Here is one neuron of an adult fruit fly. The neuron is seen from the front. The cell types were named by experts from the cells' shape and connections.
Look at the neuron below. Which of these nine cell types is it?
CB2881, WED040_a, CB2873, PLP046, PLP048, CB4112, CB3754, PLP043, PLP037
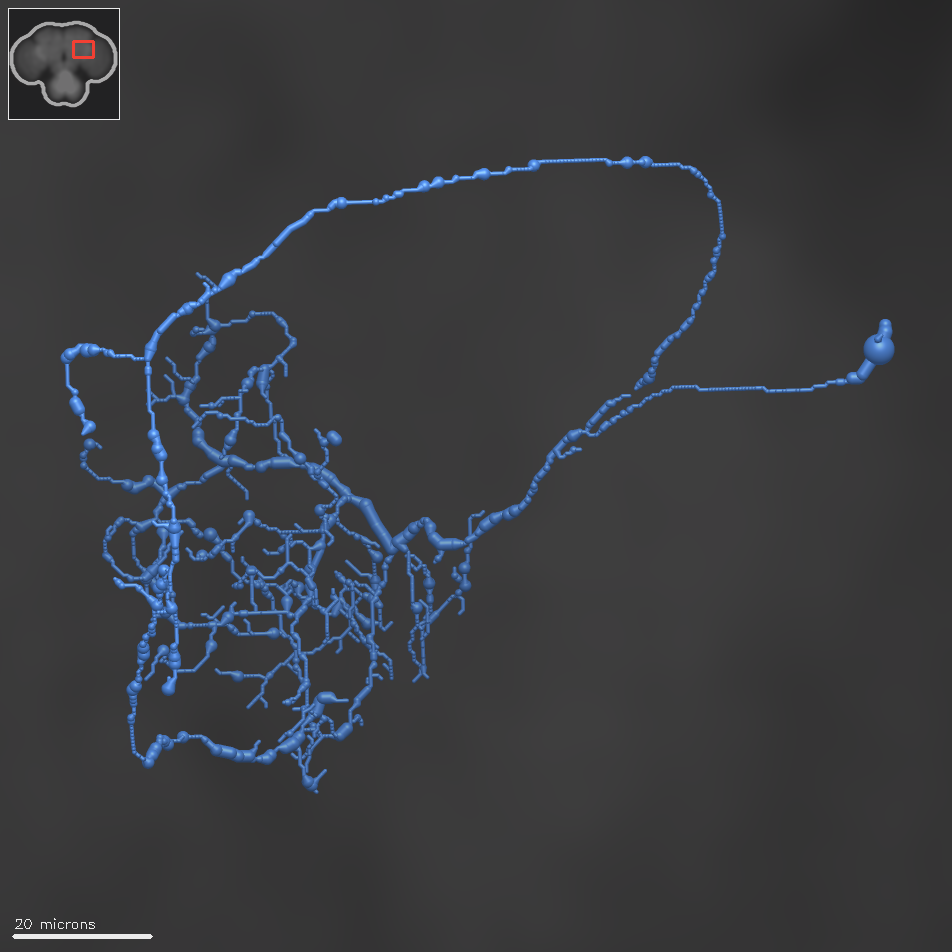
PLP037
